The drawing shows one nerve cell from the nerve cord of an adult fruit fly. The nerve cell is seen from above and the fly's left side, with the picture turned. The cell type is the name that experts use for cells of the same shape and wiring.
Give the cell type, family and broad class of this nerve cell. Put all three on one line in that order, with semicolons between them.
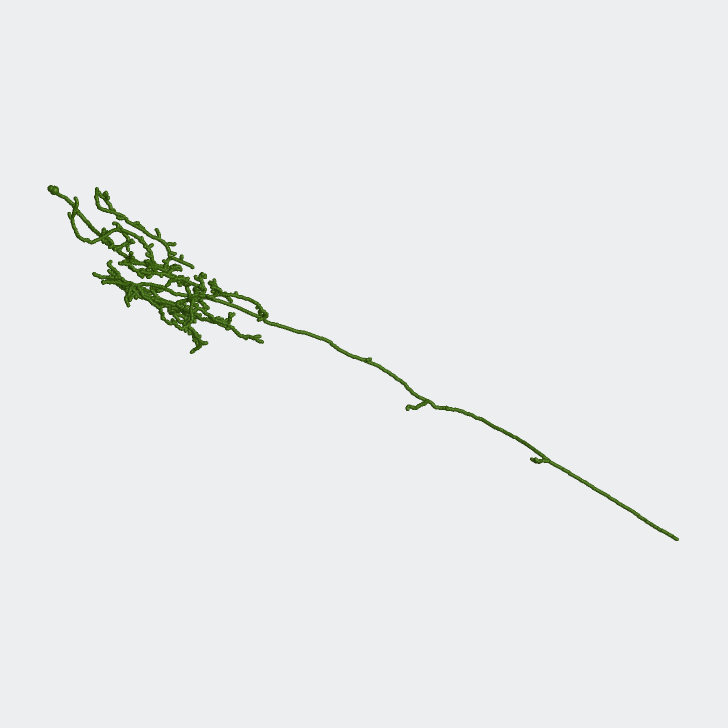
AN05B062; hemilineage 05B; ascending neuron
